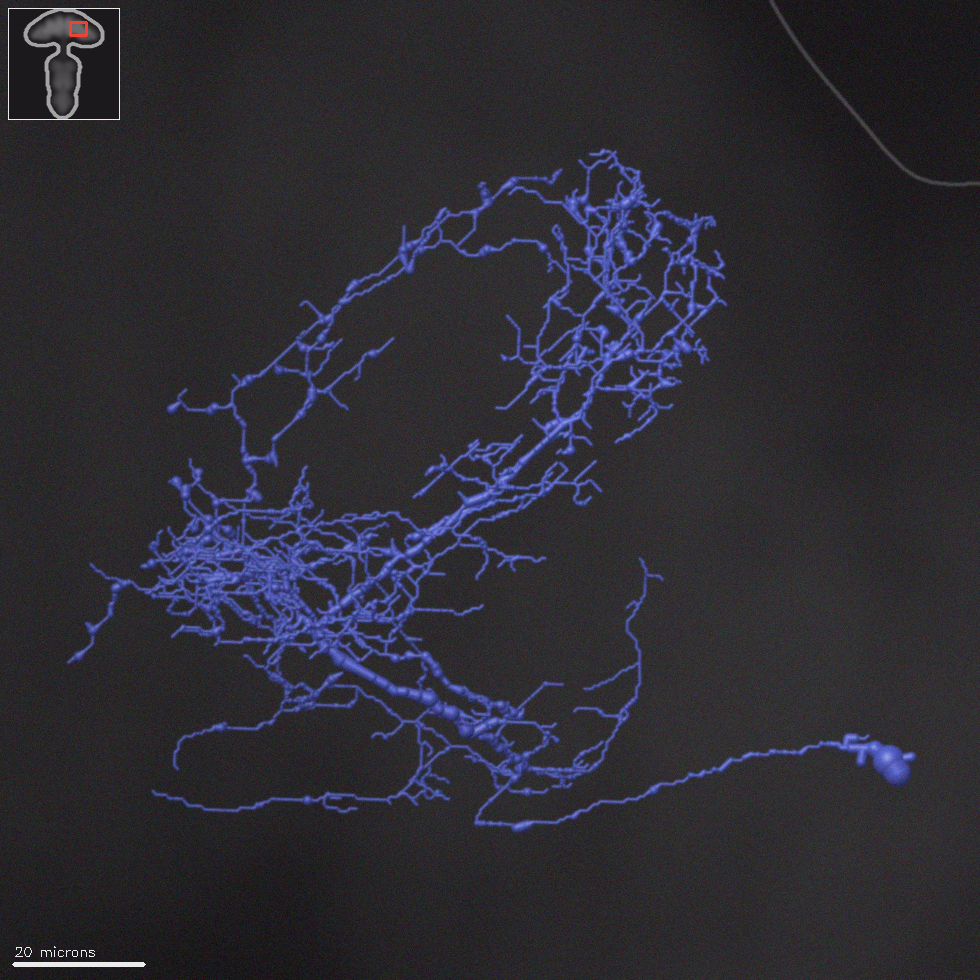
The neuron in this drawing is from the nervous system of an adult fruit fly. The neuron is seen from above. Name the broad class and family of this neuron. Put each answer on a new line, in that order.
central-brain intrinsic neuron
hemilineage SLPpl2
